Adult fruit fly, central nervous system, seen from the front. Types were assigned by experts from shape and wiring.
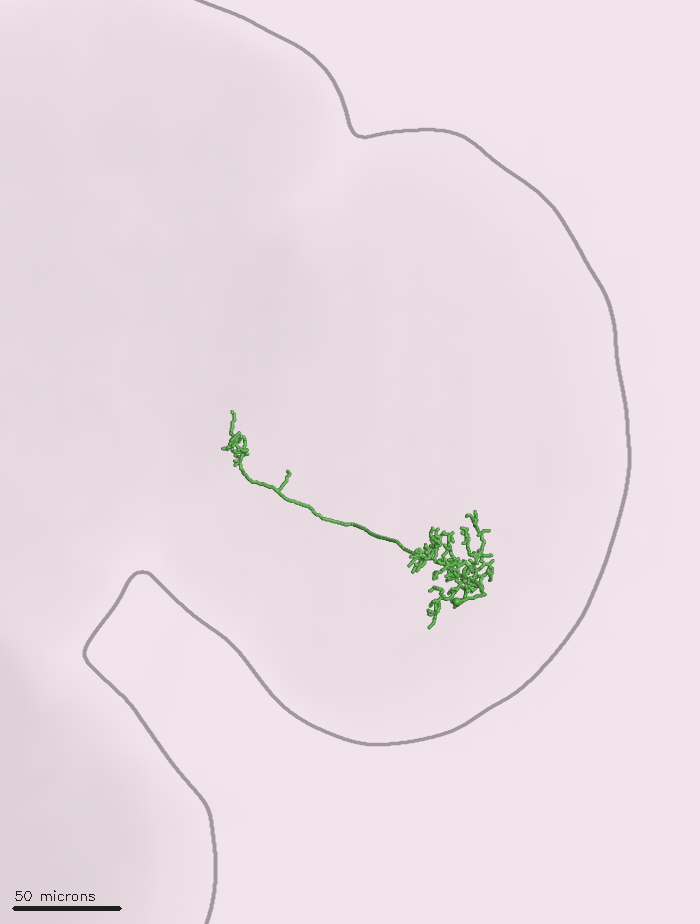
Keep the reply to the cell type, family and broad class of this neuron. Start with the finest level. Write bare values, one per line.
Tm16
Tm
optic-lobe intrinsic neuron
